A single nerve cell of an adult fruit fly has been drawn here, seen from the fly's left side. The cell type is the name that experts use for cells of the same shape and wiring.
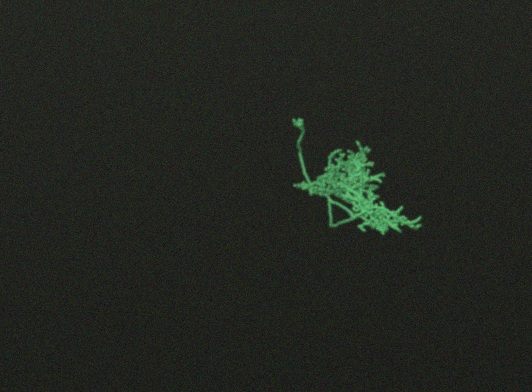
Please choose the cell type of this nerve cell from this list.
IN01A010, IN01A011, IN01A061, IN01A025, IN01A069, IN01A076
IN01A025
